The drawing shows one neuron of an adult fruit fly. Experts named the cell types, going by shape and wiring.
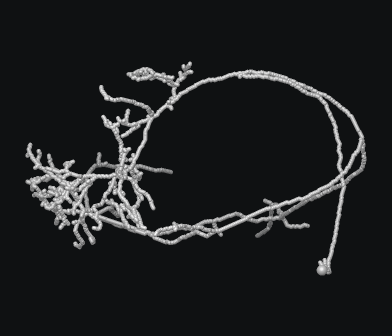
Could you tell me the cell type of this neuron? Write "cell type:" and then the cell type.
cell type: CRE085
